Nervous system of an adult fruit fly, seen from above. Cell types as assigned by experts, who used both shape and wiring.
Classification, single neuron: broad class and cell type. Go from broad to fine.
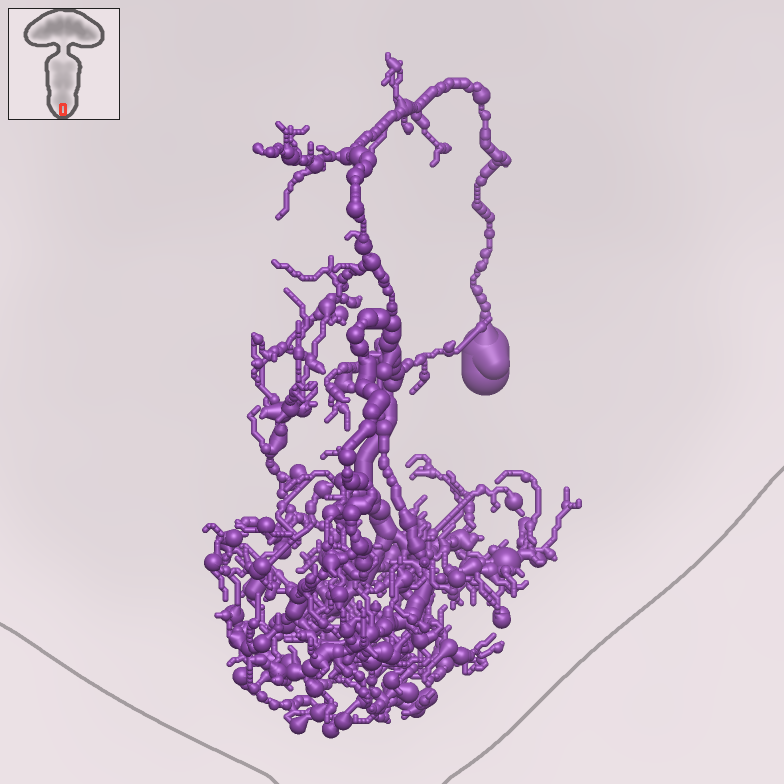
nerve-cord intrinsic neuron; INXXX239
